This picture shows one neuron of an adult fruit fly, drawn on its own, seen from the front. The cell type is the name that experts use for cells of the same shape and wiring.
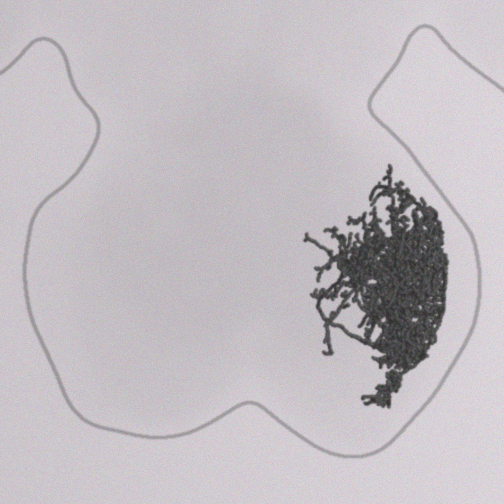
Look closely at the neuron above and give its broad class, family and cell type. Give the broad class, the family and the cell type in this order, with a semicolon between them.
nerve-cord intrinsic neuron; hemilineage 21A; IN21A002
